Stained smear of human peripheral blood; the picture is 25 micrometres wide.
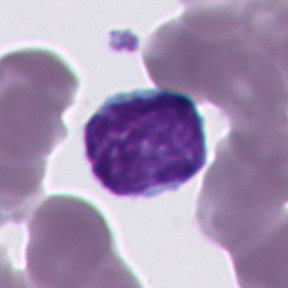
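Typical lymphocyte in a stained smear of peripheral blood. Its nucleus fills almost the whole cell, leaving only a very scant rim of cytoplasm. The little cytoplasm that shows, clearest at the lower edge, is pale blue and carries no granules. No nucleolus can be seen in the nucleus.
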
